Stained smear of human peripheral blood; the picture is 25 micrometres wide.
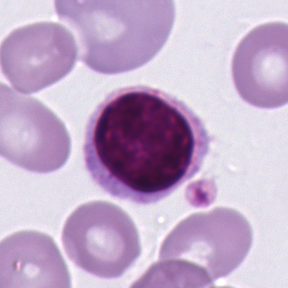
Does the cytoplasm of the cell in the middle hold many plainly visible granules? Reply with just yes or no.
No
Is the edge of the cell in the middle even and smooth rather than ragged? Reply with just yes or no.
No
